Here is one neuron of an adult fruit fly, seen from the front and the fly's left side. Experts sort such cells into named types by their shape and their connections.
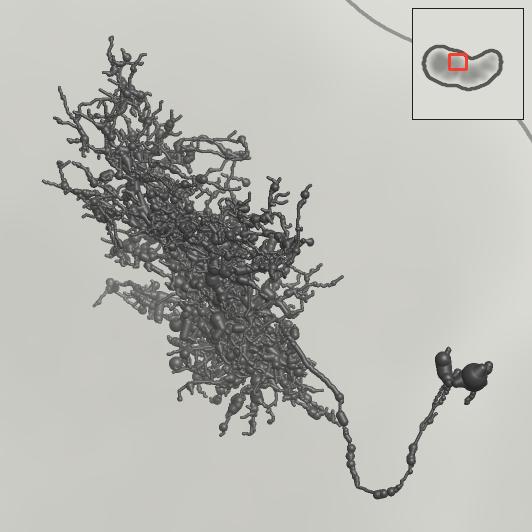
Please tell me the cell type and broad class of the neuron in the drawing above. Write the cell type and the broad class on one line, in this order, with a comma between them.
SLP056, central-brain intrinsic neuron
